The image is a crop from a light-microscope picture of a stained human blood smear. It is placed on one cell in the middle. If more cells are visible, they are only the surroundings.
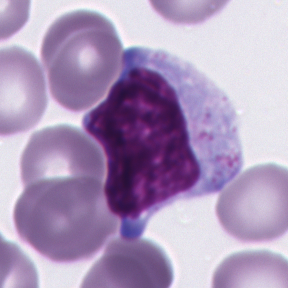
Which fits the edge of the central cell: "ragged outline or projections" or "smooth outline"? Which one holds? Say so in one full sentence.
The edge of this cell is rough.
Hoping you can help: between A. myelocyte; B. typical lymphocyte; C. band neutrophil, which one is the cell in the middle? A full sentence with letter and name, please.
That middle cell is a typical lymphocyte, and option B is therefore correct.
